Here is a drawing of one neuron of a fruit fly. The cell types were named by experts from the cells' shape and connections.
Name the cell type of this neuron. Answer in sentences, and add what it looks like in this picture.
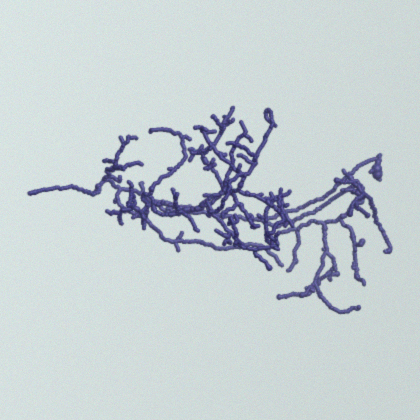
It is of cell type CB1263. Its broad class is central-brain intrinsic neuron. The cell body is on the right of the picture. The picture shows dozens of branch ends.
